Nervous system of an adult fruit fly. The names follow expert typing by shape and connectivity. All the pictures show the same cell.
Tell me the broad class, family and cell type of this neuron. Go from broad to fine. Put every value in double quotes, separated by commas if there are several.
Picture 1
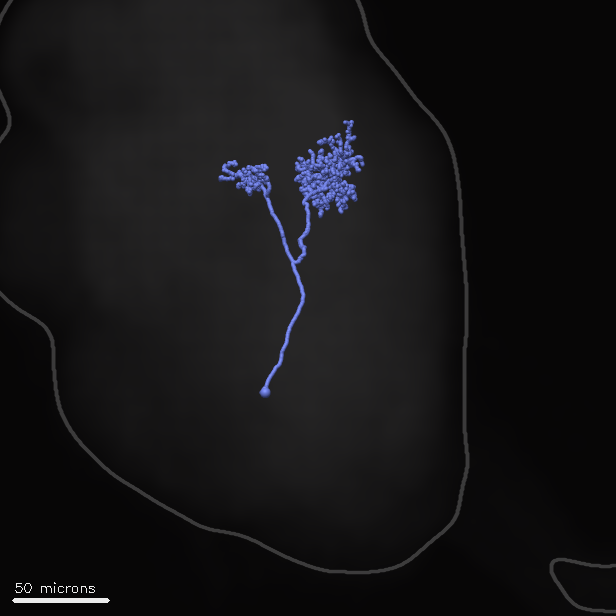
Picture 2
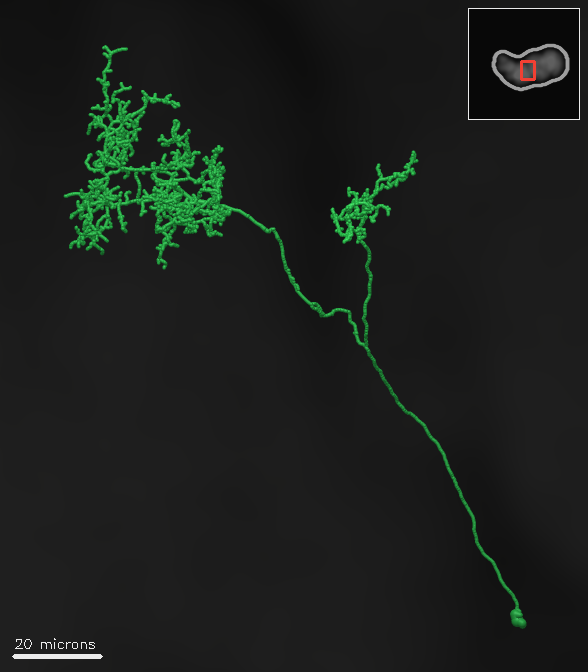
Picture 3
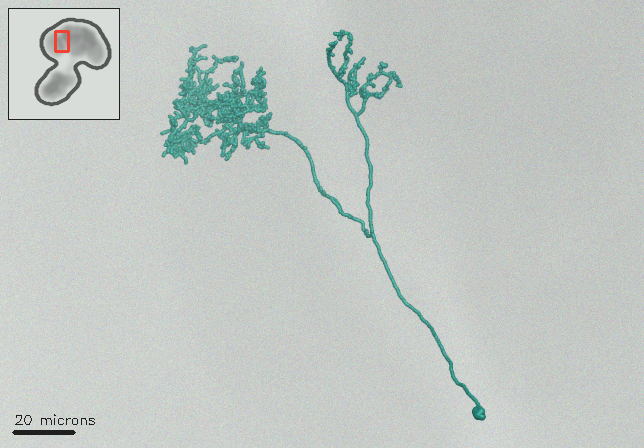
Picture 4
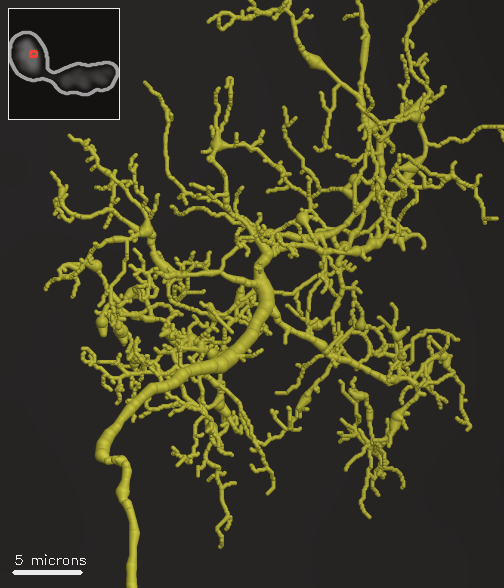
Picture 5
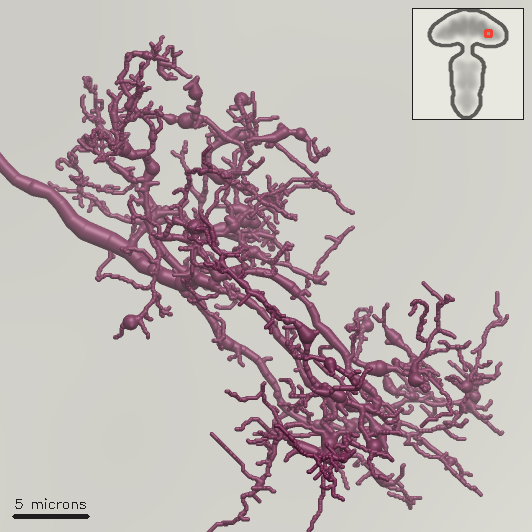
"visual projection neuron", "LC", "LC15"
